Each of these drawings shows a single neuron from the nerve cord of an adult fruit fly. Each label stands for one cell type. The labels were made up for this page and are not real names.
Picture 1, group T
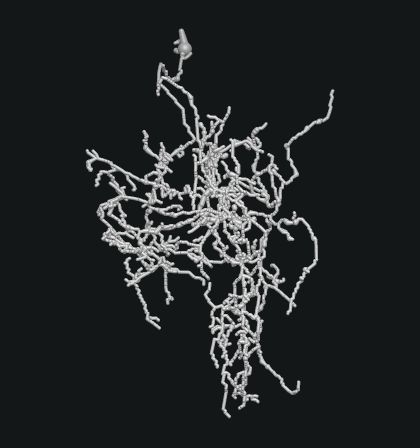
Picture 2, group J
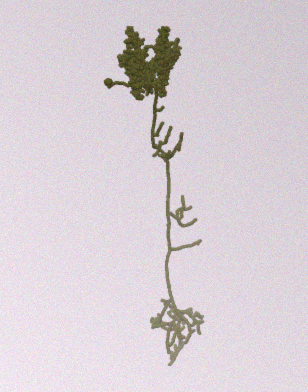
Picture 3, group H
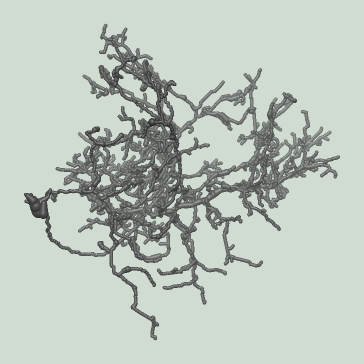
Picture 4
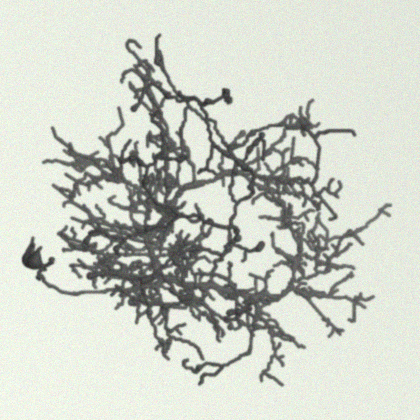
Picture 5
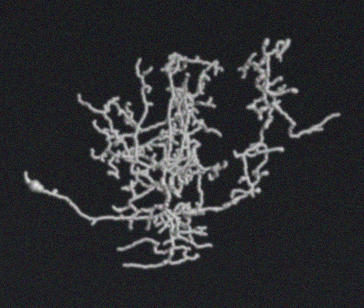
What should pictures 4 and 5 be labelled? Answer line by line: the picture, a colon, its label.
4: group H
5: group H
